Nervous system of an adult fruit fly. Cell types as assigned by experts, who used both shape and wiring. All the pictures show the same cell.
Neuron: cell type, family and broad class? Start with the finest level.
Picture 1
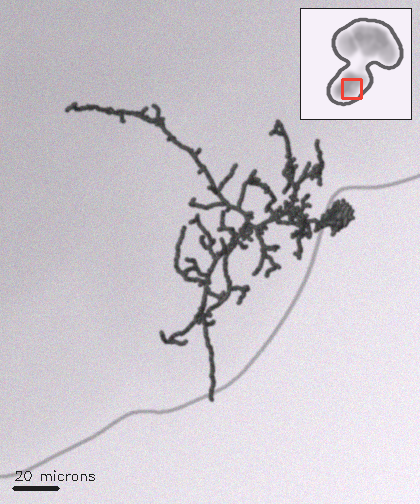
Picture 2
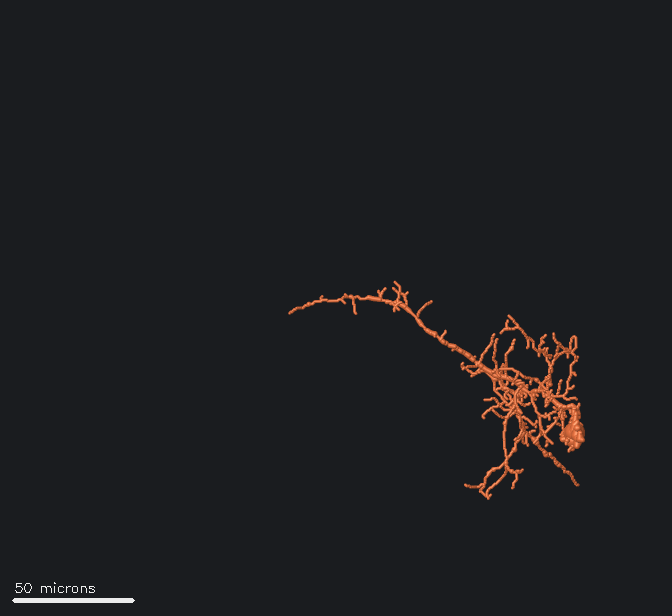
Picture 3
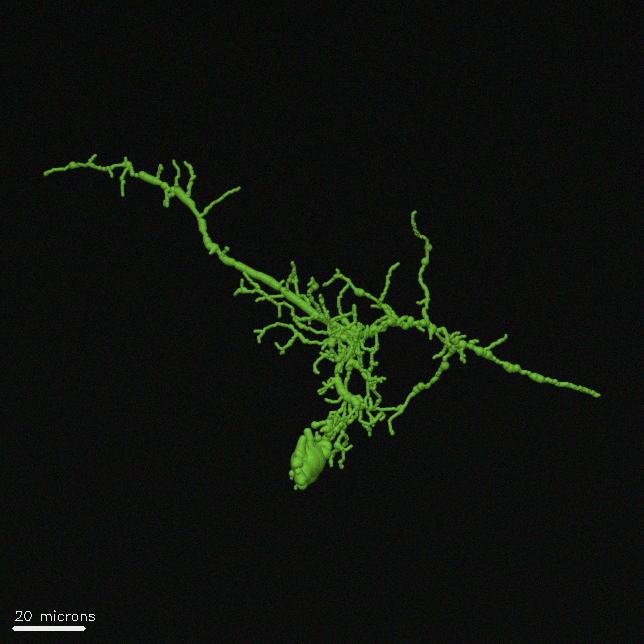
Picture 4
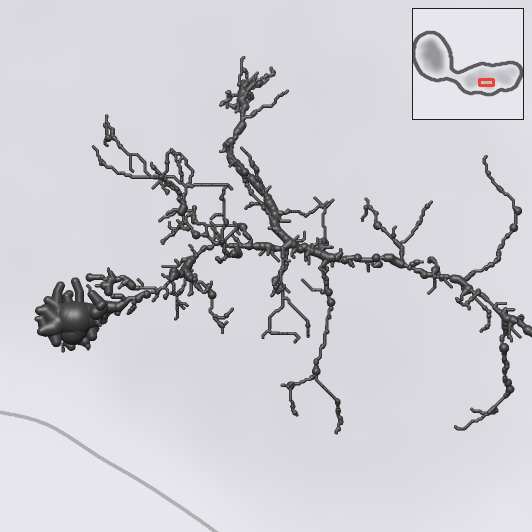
ltm1-tibia MN; hemilineage 15B; motor neuron of the nerve cord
